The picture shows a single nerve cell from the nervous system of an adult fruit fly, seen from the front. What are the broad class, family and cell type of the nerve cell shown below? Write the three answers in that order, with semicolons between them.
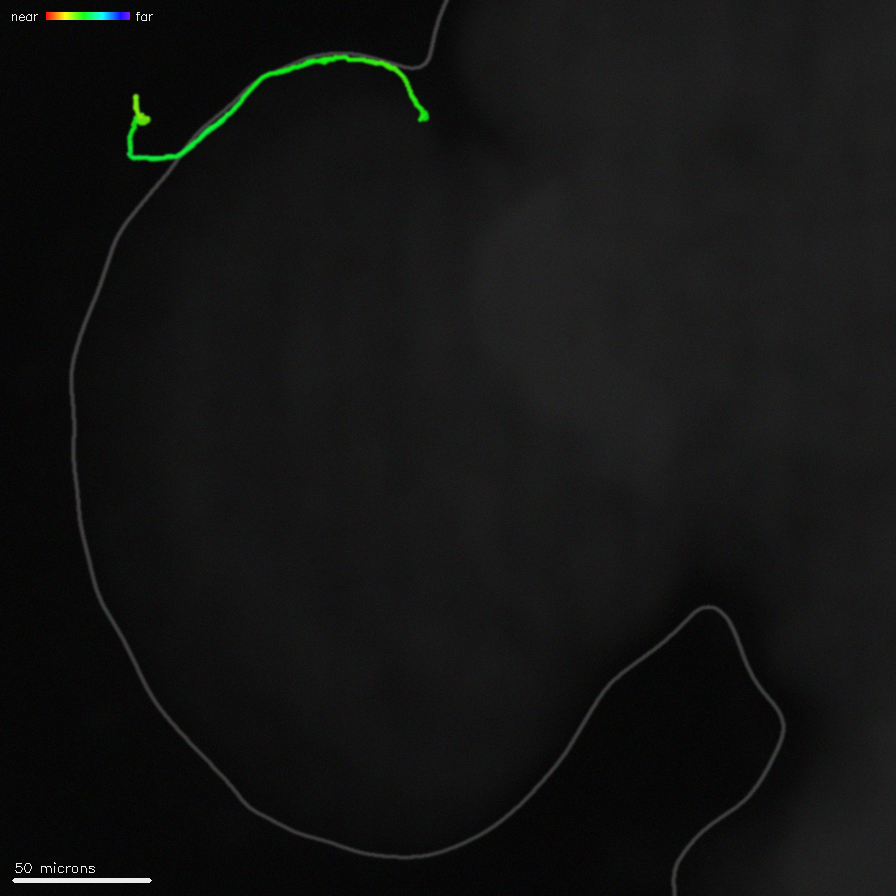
photoreceptor or other optic-lobe sensory neuron; class visual; R7d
